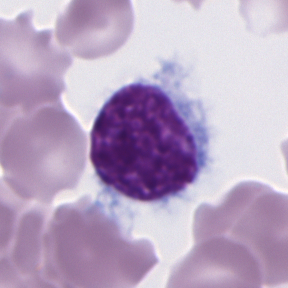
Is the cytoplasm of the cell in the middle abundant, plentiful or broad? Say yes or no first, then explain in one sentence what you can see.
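No. The nucleus fills most of the cell and sits toward the left, leaving more cytoplasm on the right.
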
